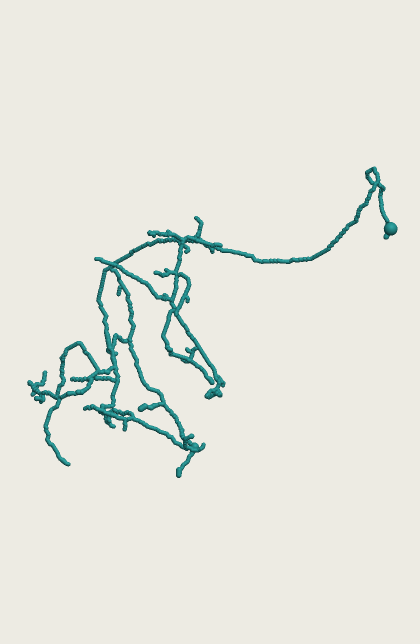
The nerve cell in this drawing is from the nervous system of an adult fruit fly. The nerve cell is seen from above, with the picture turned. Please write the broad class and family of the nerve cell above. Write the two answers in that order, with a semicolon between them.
nerve-cord intrinsic neuron; hemilineage 14A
